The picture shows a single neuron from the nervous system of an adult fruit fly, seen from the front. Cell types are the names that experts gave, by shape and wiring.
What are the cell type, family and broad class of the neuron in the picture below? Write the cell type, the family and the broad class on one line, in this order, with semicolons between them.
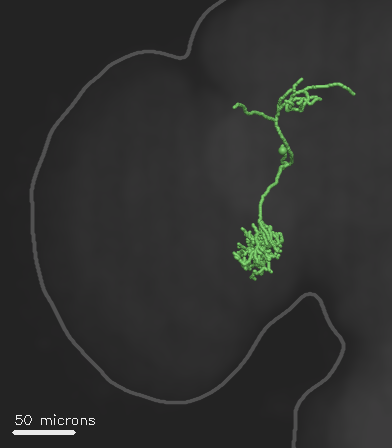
LC40; hemilineage VLPp&l1_lateral; visual projection neuron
